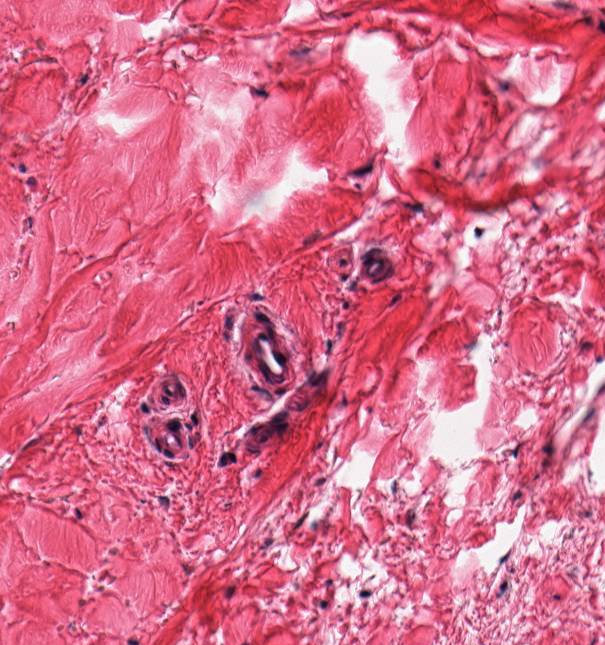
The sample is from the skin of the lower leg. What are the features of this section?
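Throughout the collagenous tissue, nuclei are sparse and small. Just left of the centre of the field lies a small cluster of round-to-oval profiles with concentric walls and dark nuclei. The central oval profile of the cluster has a narrow, slit-like empty lumen. No fat cells are present in the field.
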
